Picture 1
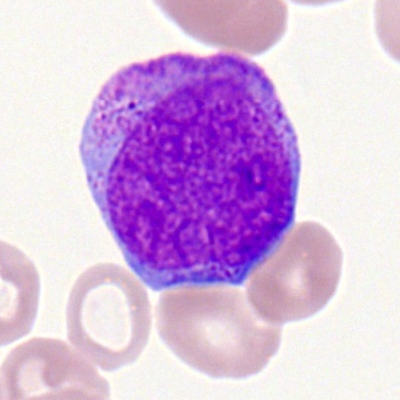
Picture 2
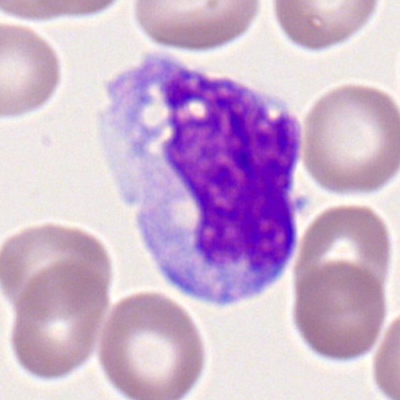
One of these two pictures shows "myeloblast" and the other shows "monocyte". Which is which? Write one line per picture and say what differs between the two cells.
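Picture 1 is a myeloblast. No vacuoles are seen in the cytoplasm.
Picture 2 is a monocyte. A few small clear vacuoles sit in the cytoplasm at the upper left edge of the nucleus.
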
